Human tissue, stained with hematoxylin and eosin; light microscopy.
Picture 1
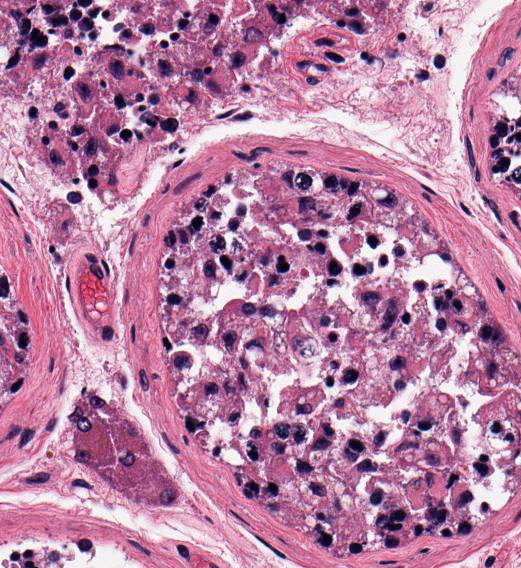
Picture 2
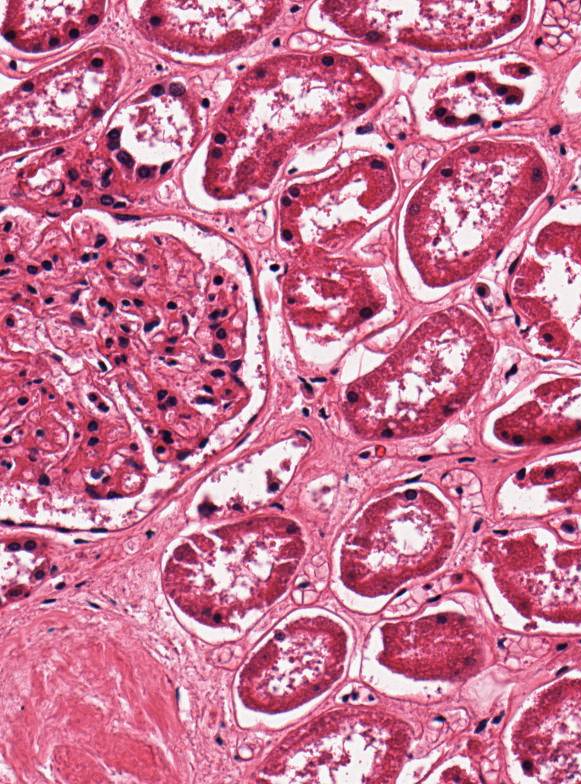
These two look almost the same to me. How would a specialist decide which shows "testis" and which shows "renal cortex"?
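So: picture 1 is testis and picture 2 is renal cortex. In the testis, the central tubule sits inside a thick band of pink lamellated collagen with flattened spindle-shaped nuclei, and it is full of loosely arranged cells having dark round nuclei and pale pink cytoplasm. I see no open central lumen in it, and just left of the tubule a small vessel in the interstitium holds red blood cells. The renal cortex looks quite different: a large glomerulus in the left middle, set off from its thin capsule by a narrow clear space, with tubule cross-sections filling most of the rest. Most of those tubules are lined by cuboidal cells with deeply eosinophilic, granular cytoplasm and round nuclei towards the cell base.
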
